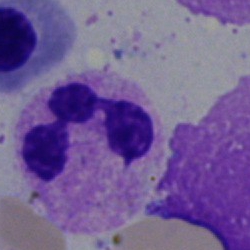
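Segmented neutrophil: chromatin's dark purple and coarsely clumped. No nucleoli show up in the nucleus, and there aren't any vacuoles in the cytoplasm either.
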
